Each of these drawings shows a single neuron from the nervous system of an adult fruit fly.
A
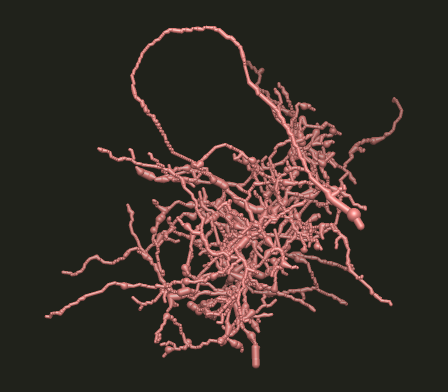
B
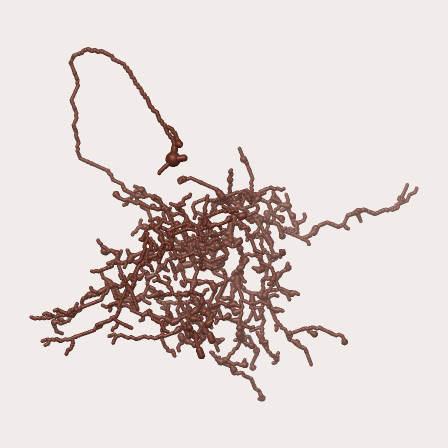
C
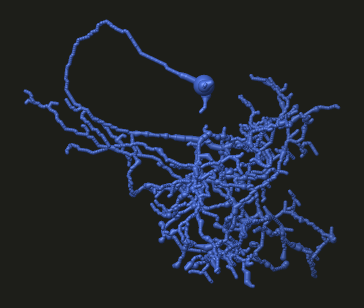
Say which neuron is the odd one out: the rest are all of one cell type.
Picture B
